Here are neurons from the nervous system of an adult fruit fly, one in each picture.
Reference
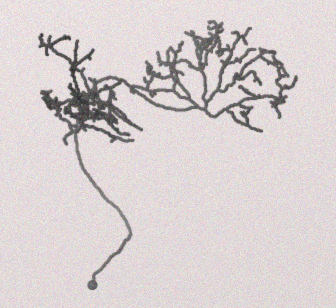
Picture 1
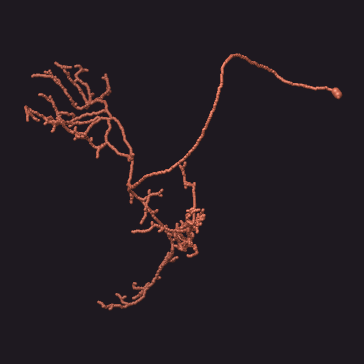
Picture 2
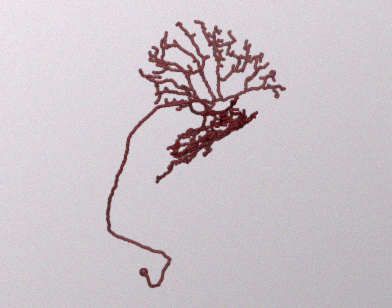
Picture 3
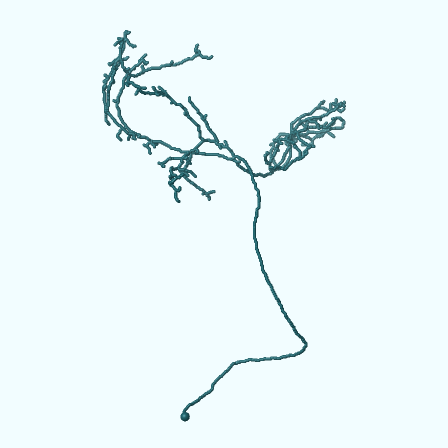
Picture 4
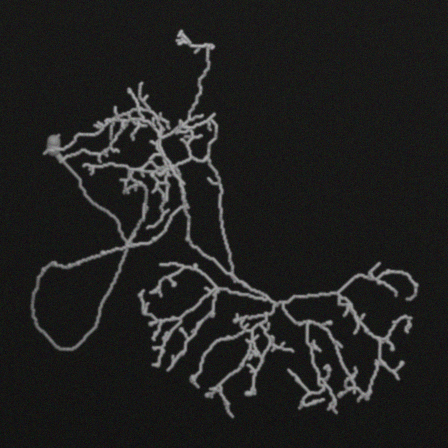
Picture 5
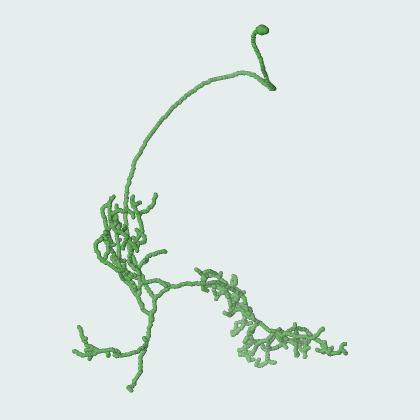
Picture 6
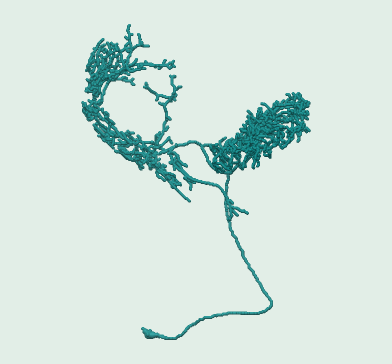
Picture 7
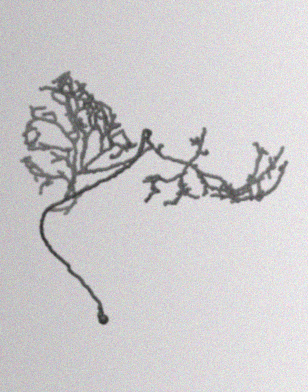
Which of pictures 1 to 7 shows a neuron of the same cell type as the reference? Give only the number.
4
